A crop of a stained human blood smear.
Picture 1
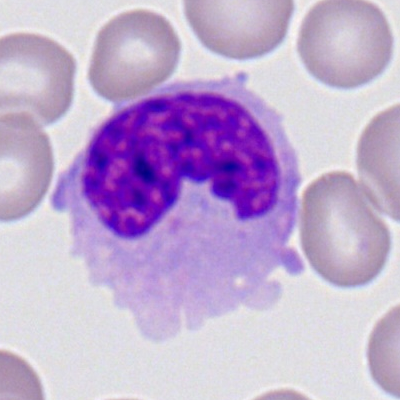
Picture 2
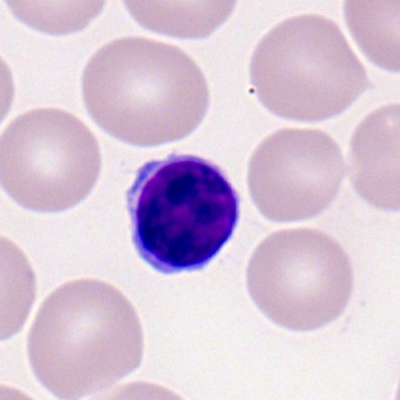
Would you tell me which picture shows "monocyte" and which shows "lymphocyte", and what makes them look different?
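The monocyte is in picture 1; the lymphocyte is in picture 2. Outline: the monocyte's lower border is ragged, with small blunt projections. The lymphocyte's outline is round. Nucleus: in the monocyte, it sits in the upper part of the cell and is deeply indented along its lower edge, which gives it a kidney shape.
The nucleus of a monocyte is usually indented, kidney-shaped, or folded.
Chromatin: in the lymphocyte, it is dark and coarsely clumped. Nucleoli: none can be seen in either cell, so this point does not separate them.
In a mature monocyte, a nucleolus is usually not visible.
Cytoplasm colour: pale lilac-grey in the monocyte, pale blue in the lymphocyte. Granules: the monocyte holds no coarse dark granules, and the lymphocyte shows no visible granules.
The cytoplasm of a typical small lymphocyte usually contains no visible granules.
Surroundings: the lymphocyte touches none of the red cells around it.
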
